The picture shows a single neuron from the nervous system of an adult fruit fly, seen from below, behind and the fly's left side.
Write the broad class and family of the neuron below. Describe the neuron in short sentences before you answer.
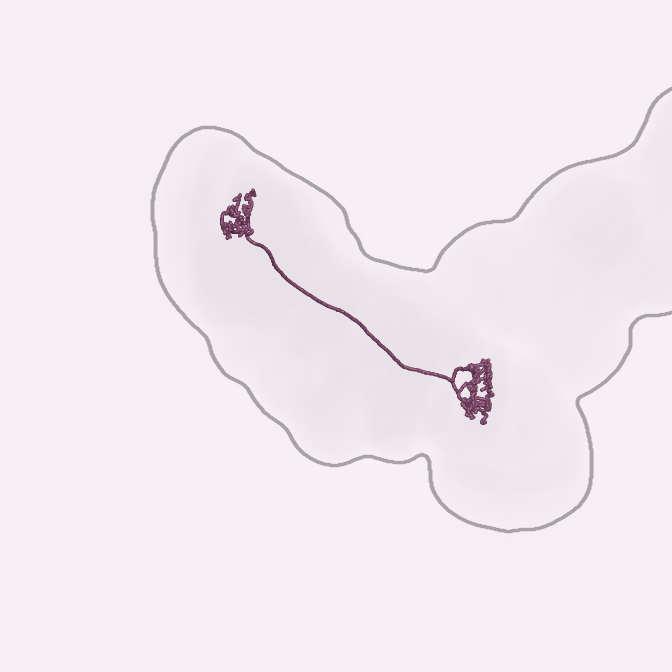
As drawn here it is about as wide as it is tall. This is an optic-lobe intrinsic neuron. Its family is hemilineage VPNp1_lateral.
